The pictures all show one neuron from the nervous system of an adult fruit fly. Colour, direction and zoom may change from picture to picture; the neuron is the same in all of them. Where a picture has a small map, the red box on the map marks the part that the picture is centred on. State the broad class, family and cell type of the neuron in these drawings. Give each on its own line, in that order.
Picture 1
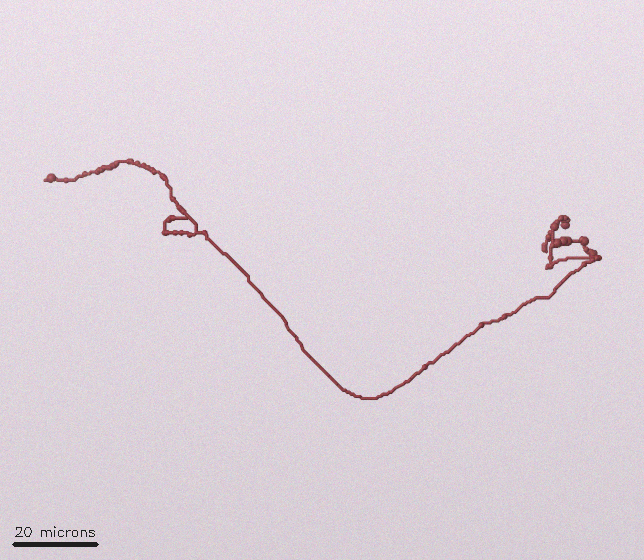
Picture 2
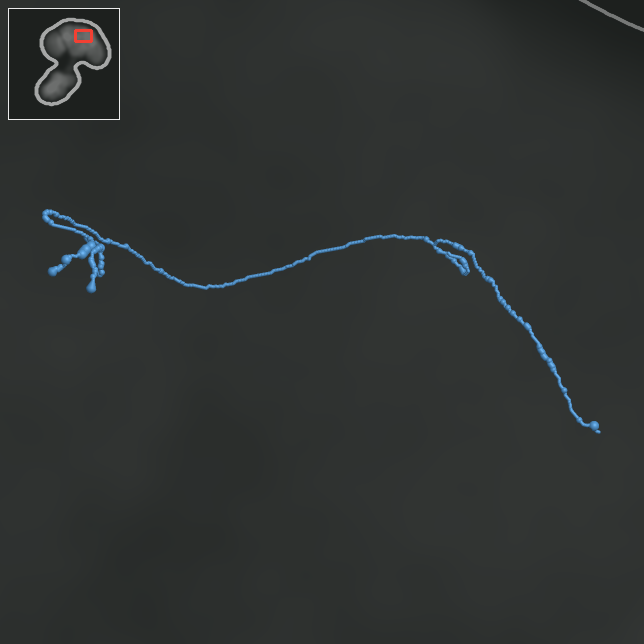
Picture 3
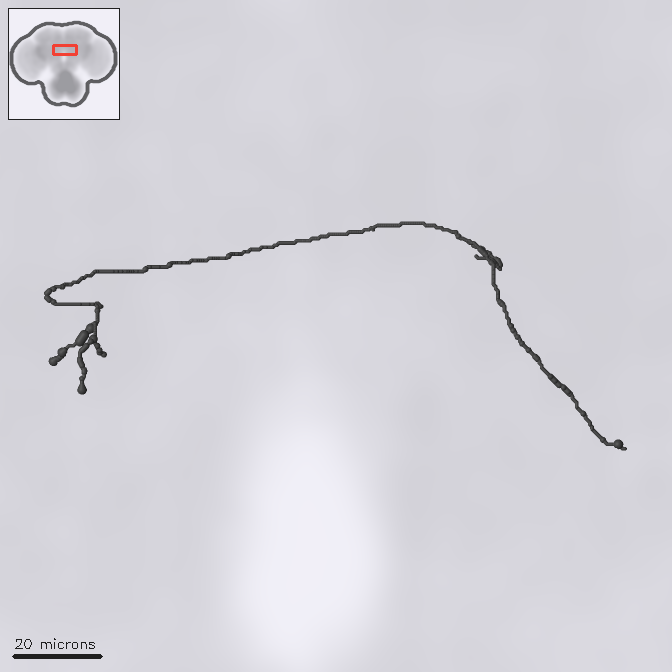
sensory neuron entering the brain
class olfactory
ORN_DA2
